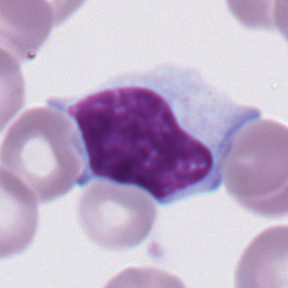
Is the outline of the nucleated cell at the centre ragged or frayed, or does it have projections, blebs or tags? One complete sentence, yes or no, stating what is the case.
Yes, this cell has a rough edge that is ragged or bears projections, blebs or tags.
